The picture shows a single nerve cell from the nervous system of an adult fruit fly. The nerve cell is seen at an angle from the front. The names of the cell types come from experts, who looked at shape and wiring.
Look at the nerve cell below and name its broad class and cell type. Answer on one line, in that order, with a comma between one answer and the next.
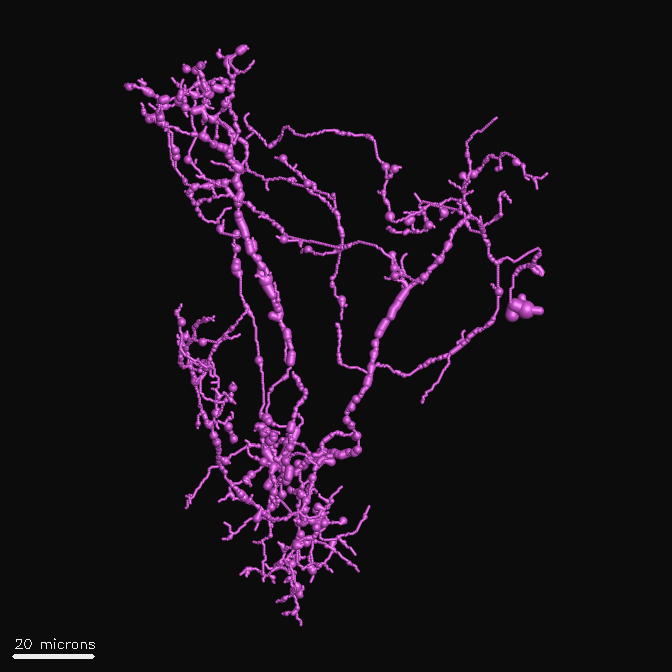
central-brain intrinsic neuron, PLP232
